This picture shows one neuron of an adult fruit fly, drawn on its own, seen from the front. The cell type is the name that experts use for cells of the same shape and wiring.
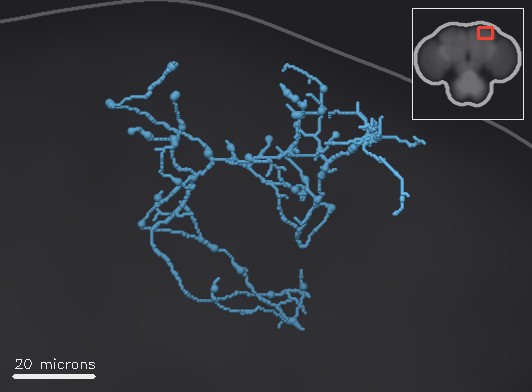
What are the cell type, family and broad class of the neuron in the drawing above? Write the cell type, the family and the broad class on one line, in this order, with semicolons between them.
CB1326; hemilineage LHp3; central-brain intrinsic neuron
